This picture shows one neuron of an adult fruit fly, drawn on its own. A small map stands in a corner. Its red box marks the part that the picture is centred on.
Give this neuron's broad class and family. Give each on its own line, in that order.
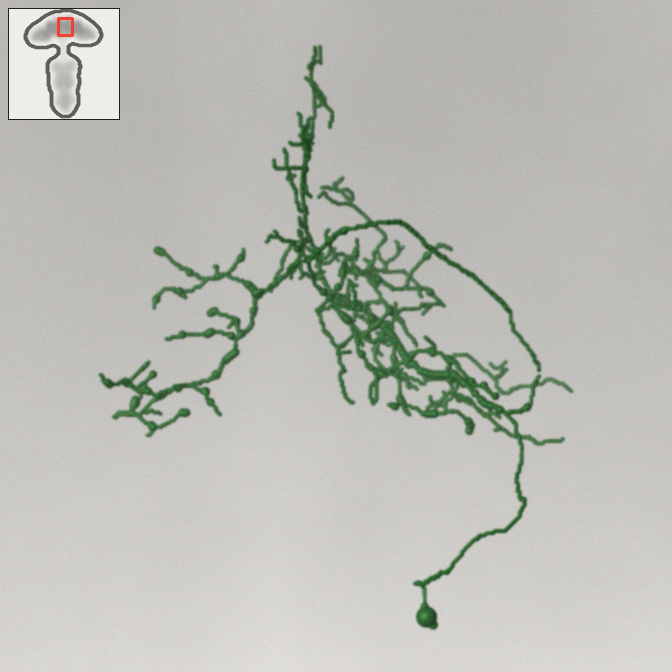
central-brain intrinsic neuron
hemilineage DM3_dorso_medial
